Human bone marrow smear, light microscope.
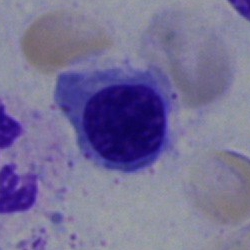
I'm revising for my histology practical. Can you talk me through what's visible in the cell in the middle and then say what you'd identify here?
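The cytoplasm takes a blue stain, and I see no granules in it. Its rim is widest on the upper-left side of the nucleus, and up there the outline turns an angular corner. Putting those together, this is an erythroblast.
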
